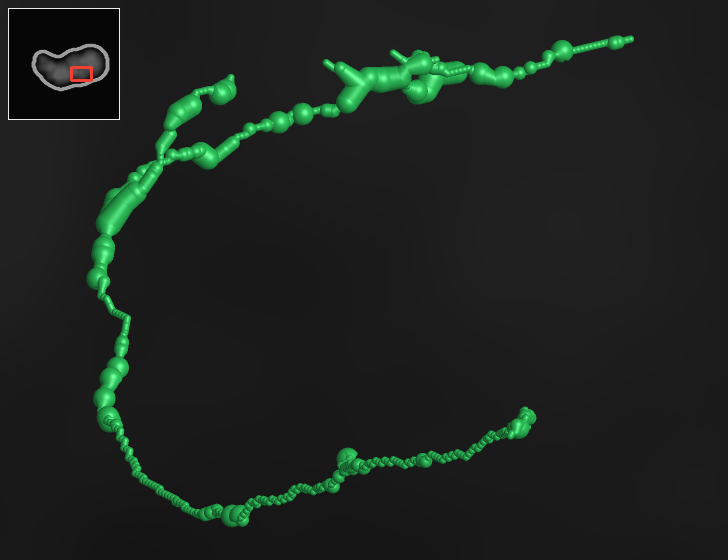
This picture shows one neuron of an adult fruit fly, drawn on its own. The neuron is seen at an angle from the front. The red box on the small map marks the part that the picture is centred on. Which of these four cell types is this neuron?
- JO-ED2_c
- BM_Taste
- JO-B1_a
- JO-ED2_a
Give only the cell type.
JO-ED2_a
